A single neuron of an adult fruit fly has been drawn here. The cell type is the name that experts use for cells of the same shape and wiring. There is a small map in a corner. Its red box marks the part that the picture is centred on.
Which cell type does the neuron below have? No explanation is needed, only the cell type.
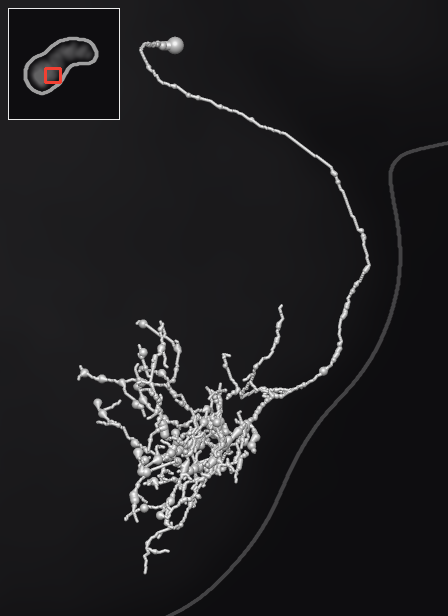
LHAV3n1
